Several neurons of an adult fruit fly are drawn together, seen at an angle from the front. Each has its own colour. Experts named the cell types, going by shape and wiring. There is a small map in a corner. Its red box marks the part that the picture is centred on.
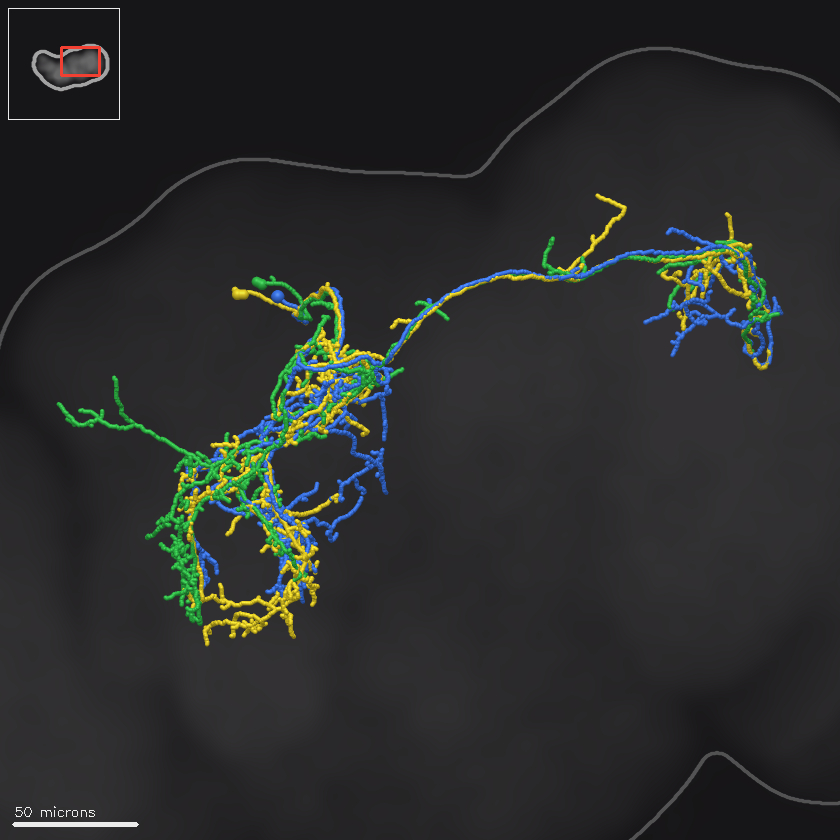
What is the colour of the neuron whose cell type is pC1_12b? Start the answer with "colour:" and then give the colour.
colour: blue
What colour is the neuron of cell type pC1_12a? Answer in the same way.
colour: yellow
